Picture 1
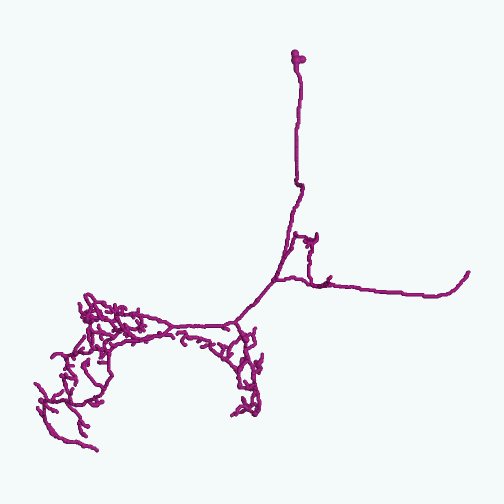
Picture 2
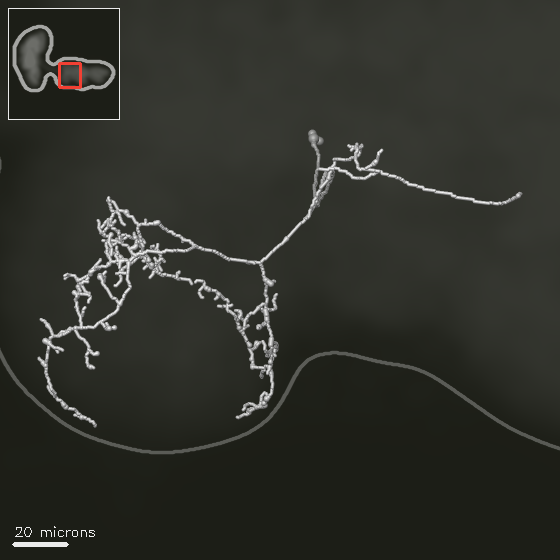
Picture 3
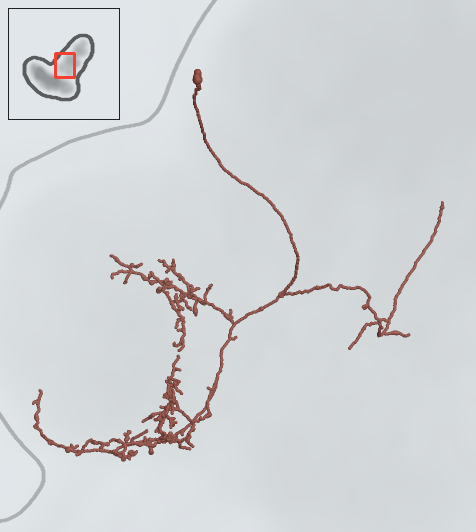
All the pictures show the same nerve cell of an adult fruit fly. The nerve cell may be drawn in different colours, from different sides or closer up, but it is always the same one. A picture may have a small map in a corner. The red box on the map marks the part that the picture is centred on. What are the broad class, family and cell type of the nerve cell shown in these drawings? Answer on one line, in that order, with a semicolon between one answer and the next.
nerve-cord intrinsic neuron; hemilineage 23B; IN23B050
